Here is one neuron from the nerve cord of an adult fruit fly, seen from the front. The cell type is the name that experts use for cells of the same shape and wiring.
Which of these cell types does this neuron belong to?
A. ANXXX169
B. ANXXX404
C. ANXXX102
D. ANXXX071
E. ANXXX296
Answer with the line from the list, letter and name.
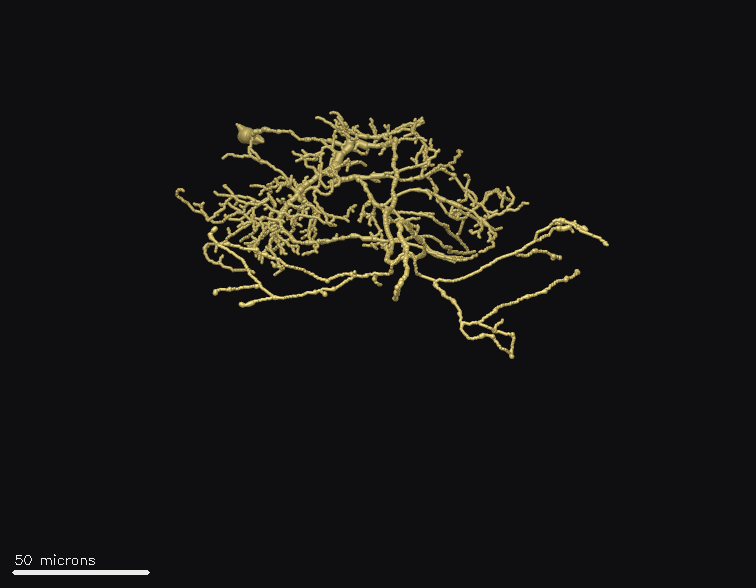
D. ANXXX071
